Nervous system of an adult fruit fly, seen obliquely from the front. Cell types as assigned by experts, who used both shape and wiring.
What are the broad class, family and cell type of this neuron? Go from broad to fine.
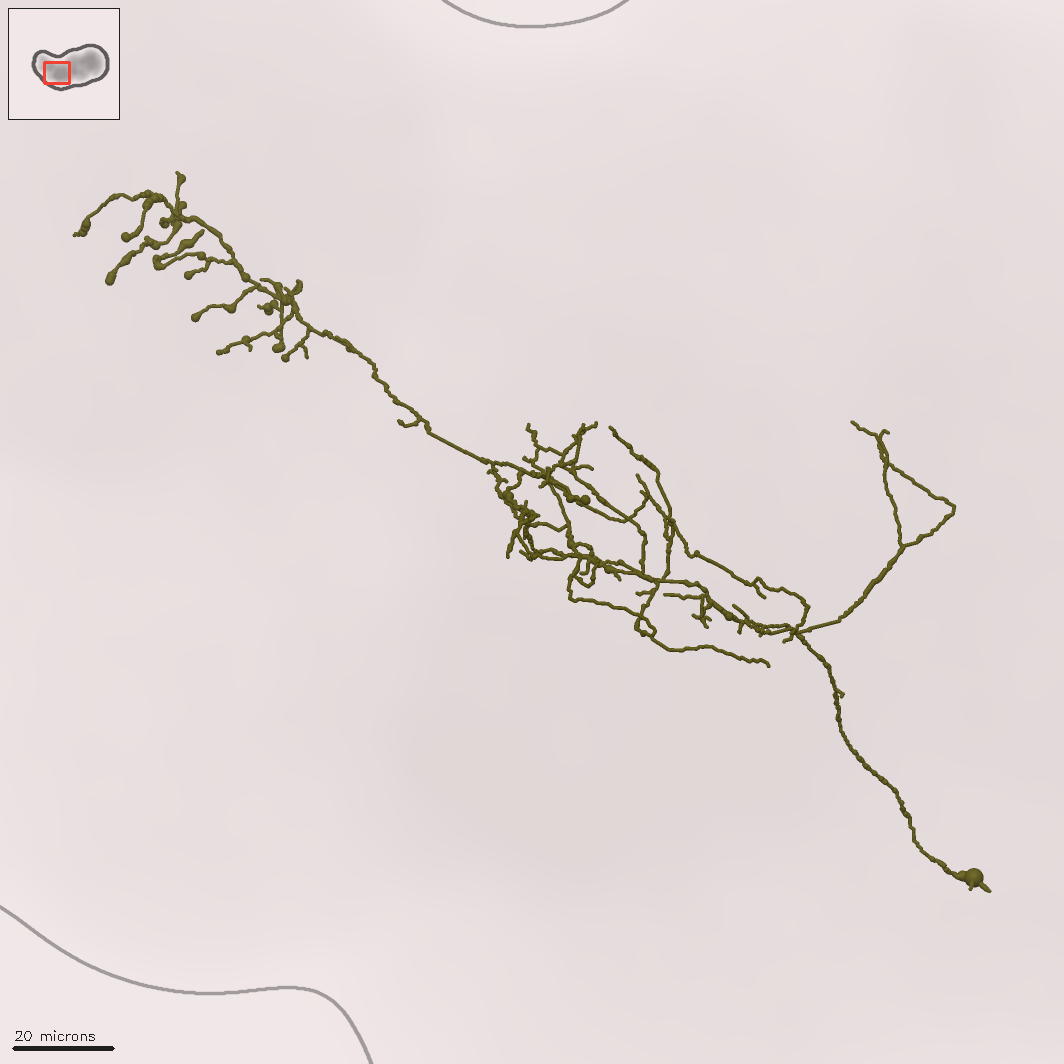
nerve-cord intrinsic neuron; hemilineage 06B; IN06B082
